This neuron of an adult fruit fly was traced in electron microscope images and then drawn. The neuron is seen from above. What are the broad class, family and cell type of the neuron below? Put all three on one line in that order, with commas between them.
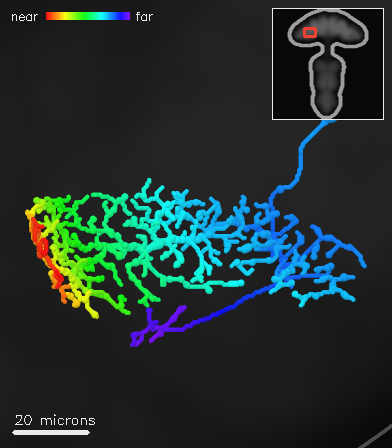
optic-lobe intrinsic neuron, Pm, Pm7_Li28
